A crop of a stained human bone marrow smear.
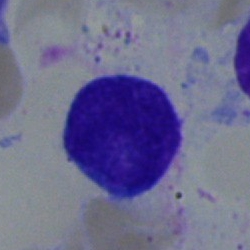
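Blast in a bone marrow smear: roughly round, I'd say, with the nucleus filling nearly the whole cell and no clearly visible rim of cytoplasm left. The chromatin stains dark blue-purple throughout, and I see no granules over the cell.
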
